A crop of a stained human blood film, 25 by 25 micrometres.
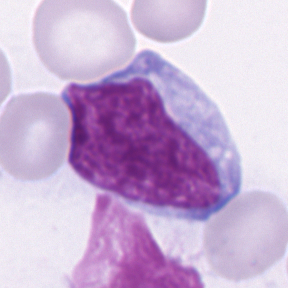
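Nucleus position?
Toward the left; most cytoplasm lies on its right.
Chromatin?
Coarse, clumped, small paler gaps between dark areas.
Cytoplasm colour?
Pale grey-blue, deeper blue along the outer edge.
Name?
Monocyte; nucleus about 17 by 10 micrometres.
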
